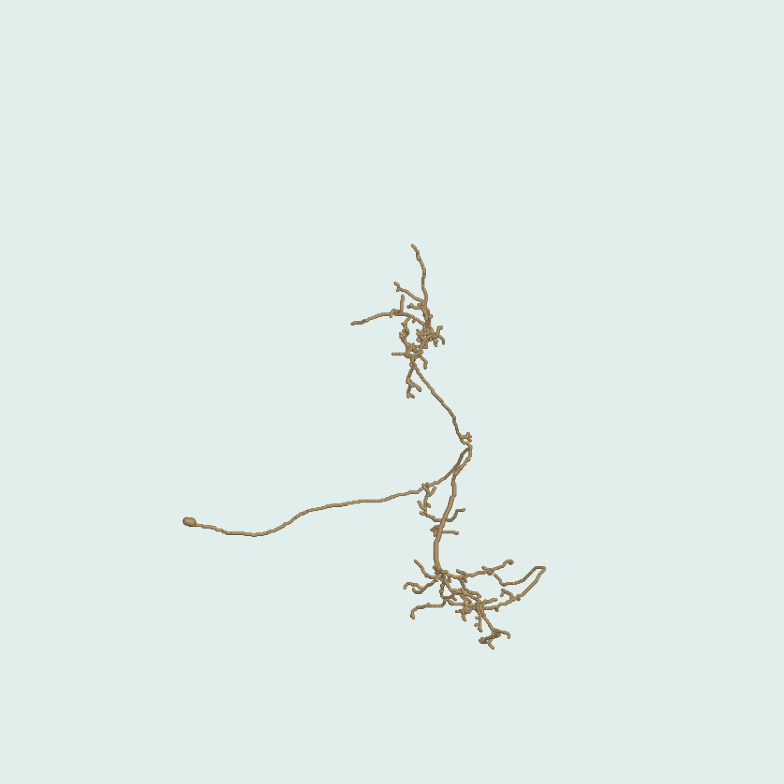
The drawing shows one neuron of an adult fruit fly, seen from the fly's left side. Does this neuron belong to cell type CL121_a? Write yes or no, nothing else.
yes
